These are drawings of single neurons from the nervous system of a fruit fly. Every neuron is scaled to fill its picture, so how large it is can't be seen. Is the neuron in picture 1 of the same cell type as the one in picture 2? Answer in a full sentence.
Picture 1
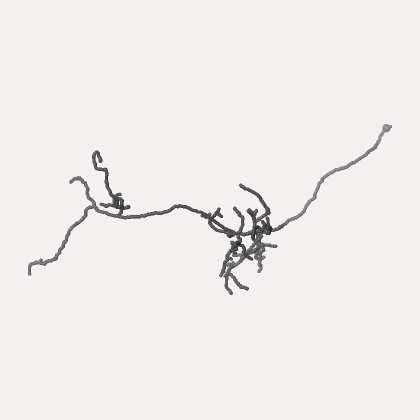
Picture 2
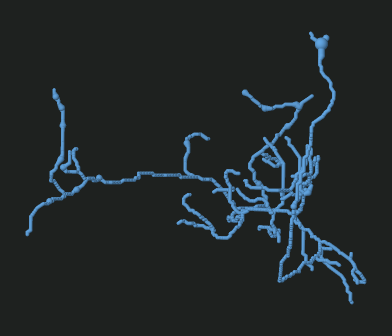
They are of the same cell type.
